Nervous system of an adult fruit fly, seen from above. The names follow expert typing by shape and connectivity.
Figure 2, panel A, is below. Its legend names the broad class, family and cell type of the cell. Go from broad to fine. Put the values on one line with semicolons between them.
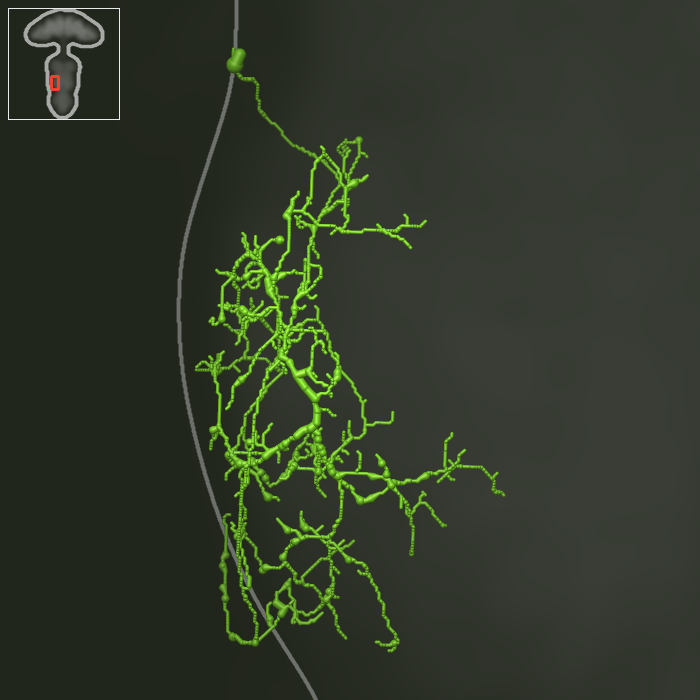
nerve-cord intrinsic neuron; hemilineage 08A; IN08A026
